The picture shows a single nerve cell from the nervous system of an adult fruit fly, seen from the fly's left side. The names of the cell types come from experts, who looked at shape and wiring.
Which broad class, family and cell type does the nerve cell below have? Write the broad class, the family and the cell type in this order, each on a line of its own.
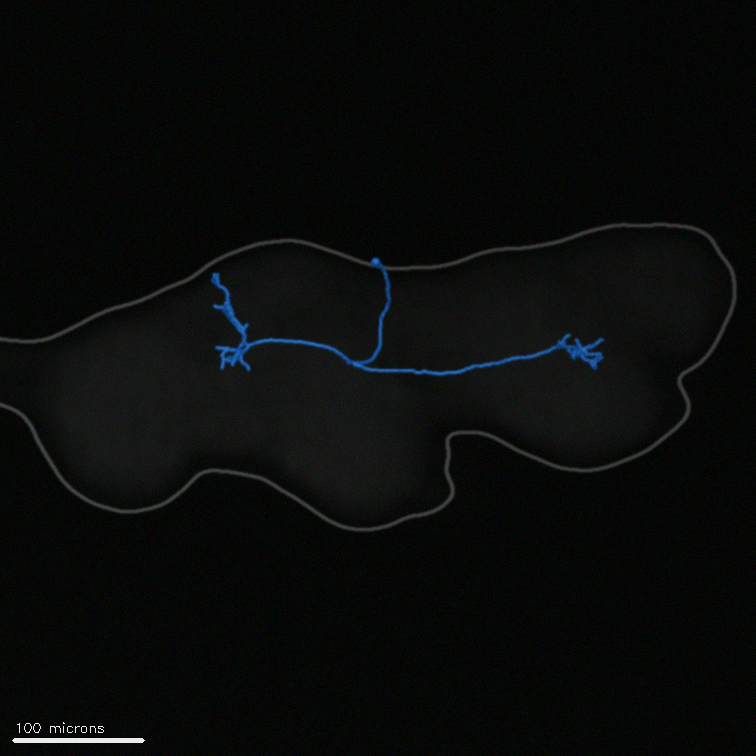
nerve-cord intrinsic neuron
hemilineage 11A
GFC3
